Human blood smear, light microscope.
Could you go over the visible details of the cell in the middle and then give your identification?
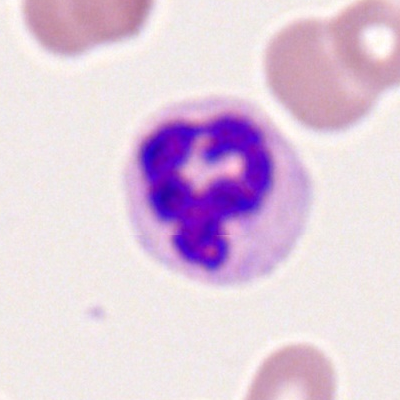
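Checking the outline first, it is round and smooth. Next, the nucleus: several lobes curving around a pale central patch, with no nucleoli visible. Last, the name: segmented neutrophil.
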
